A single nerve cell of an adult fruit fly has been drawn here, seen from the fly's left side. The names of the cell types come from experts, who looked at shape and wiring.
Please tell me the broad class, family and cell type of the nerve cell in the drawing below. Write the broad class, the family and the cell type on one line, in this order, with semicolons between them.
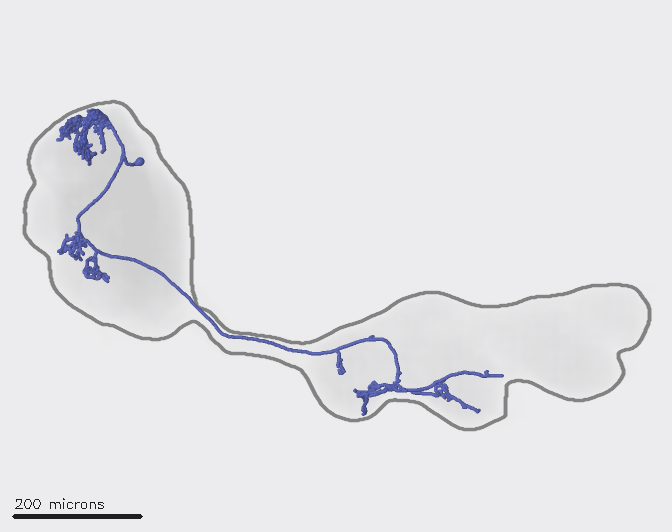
descending neuron; hemilineage DM2_central; DNpe041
